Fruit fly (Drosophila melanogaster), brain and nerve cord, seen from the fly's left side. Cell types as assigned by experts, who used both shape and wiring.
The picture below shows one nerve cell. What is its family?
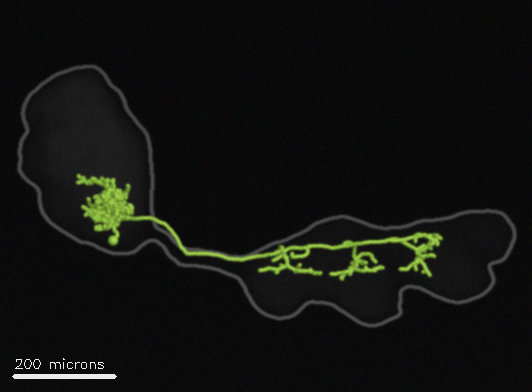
hemilineage LB6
